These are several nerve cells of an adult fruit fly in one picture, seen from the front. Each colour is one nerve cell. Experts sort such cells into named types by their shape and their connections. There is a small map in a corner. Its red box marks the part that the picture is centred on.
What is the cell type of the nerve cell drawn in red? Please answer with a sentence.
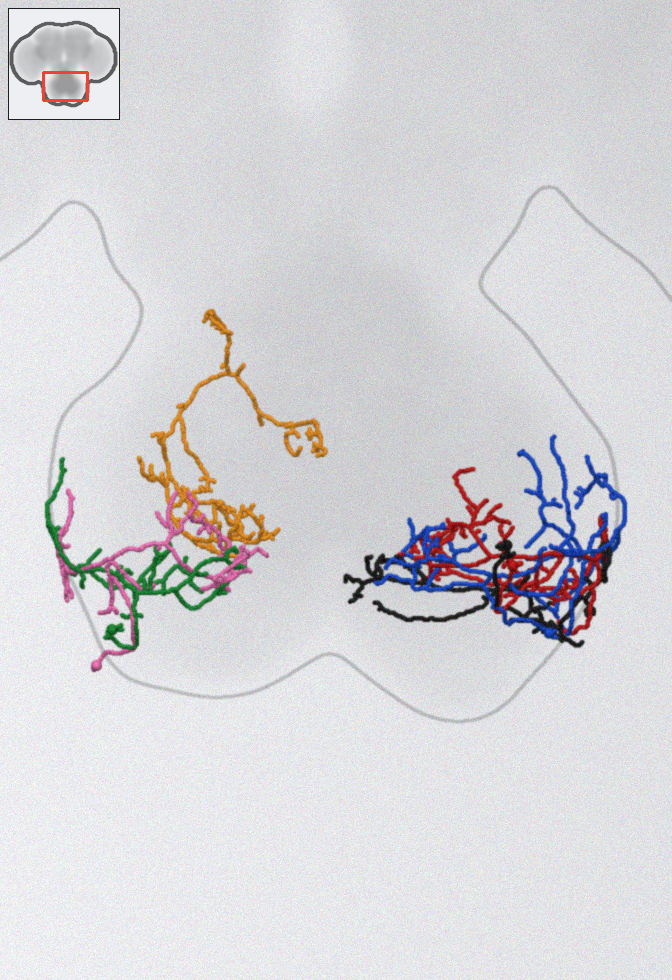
The cell type is IN13A043.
